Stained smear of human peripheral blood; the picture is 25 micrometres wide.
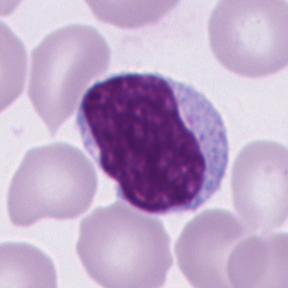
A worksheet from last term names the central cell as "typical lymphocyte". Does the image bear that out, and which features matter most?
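Two names are weighed here: typical lymphocyte and myeloblast. Chromatin: it is dark purple and coarsely clumped, which goes with typical lymphocyte and against myeloblast.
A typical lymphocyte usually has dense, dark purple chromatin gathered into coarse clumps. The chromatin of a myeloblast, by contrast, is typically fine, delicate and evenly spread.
Amount of cytoplasm: the nucleus, about 13 by 9 micrometres, fills about 70% of the cell's area, a feature that does not separate the two names.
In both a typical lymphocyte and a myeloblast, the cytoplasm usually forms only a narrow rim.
Other features are simply recorded: the cell is about 14 by 12 micrometres with a roughly round, smooth outline; the oval nucleus has a shallow notch on its right side; most of the pale grey-blue cytoplasm lies to the right of the nucleus; and no coarse granules are present. Verdict: the cell is a typical lymphocyte, not a myeloblast.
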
